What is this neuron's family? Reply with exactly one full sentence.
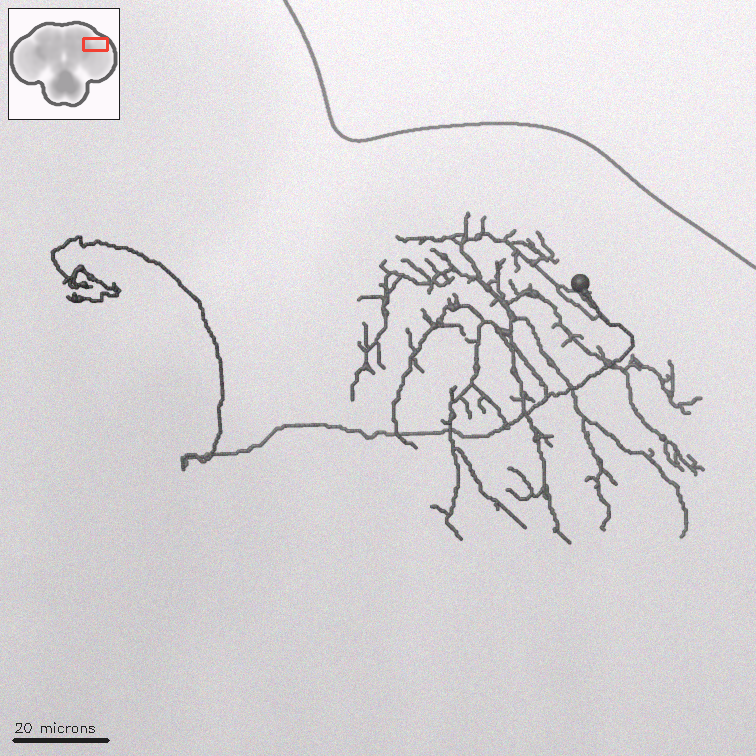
Family MeTu includes the neuron shown here.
